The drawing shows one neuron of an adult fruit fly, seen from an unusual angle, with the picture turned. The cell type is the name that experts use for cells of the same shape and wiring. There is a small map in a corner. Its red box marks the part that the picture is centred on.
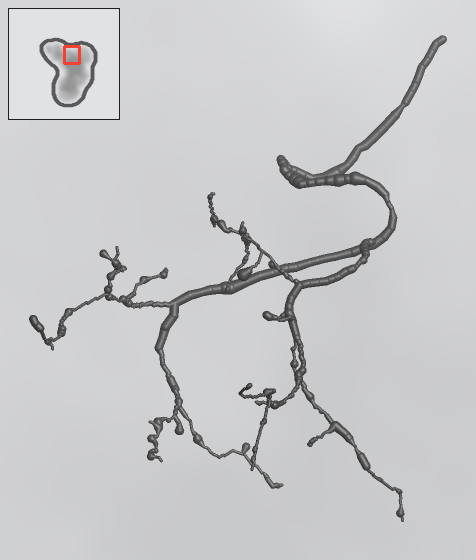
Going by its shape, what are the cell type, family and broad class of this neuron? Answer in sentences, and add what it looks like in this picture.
Its cell type is SNpp10. Its family is called class mechanosensory proprioceptive. It is a sensory neuron entering the nerve cord. As drawn here it is about as wide as it is tall.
